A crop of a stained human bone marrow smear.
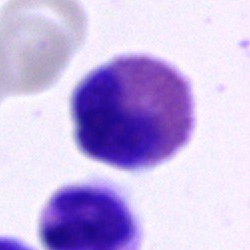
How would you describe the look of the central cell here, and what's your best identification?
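What catches my eye is the darkest part, a deep blue-purple lying over the left and lower portions. Up at the upper right, the colour is a lighter magenta-purple than the rest. I'm scanning for clear vacuoles and finding none anywhere, and the surface has no hair-like or bleb-like projections. Here we have an eosinophil.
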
